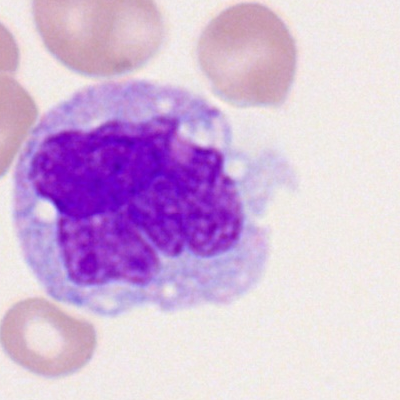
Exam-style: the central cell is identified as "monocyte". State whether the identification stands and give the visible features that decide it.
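Monocyte is the correct name for this cell. Its nucleus is irregular and folded into several lobe-like parts.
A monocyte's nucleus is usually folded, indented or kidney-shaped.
The cytoplasm is abundant and pale greyish-lilac, with several small clear vacuoles scattered through it.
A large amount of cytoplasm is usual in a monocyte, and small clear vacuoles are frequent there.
The greyish-lilac colour of the cytoplasm speaks against lymphocyte.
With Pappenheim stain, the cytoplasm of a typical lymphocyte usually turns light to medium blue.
No coarse coloured granules are seen, so this feature does not count against lymphocyte.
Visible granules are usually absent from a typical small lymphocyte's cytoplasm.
The outline is roughly round, with a small irregular protrusion on the right edge.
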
